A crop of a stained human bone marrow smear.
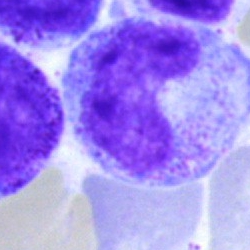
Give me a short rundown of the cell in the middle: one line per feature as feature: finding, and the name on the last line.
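Nucleus: indented on the right side, kidney-shaped
Chromatin: dark purple, clumped into darker and lighter patches
Cytoplasm: pale blue
Granules: fine, pink-purple, scattered through the cytoplasm
Name: metamyelocyte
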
